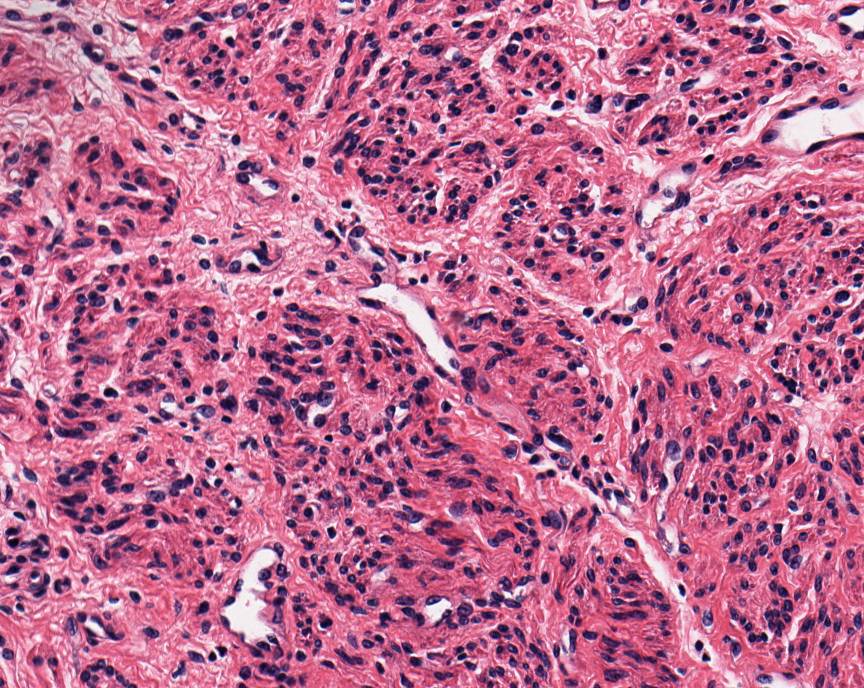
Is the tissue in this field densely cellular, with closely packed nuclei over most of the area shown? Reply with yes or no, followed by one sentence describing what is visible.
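Yes. The nuclei within the bundles are dark, oval to elongated and closely crowded.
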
